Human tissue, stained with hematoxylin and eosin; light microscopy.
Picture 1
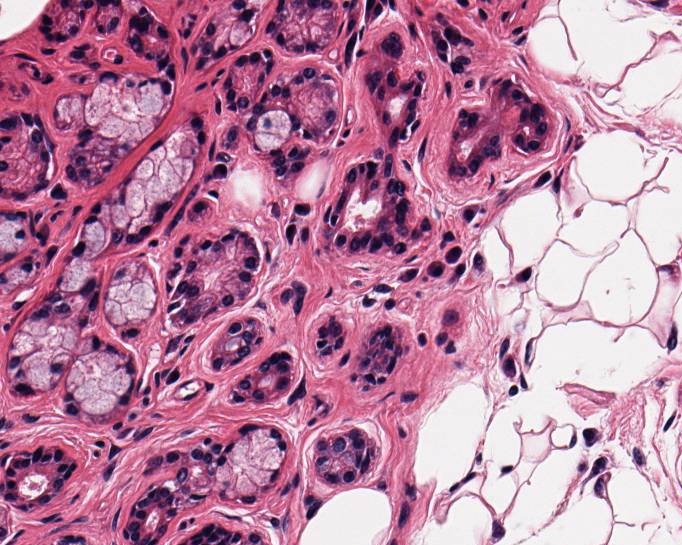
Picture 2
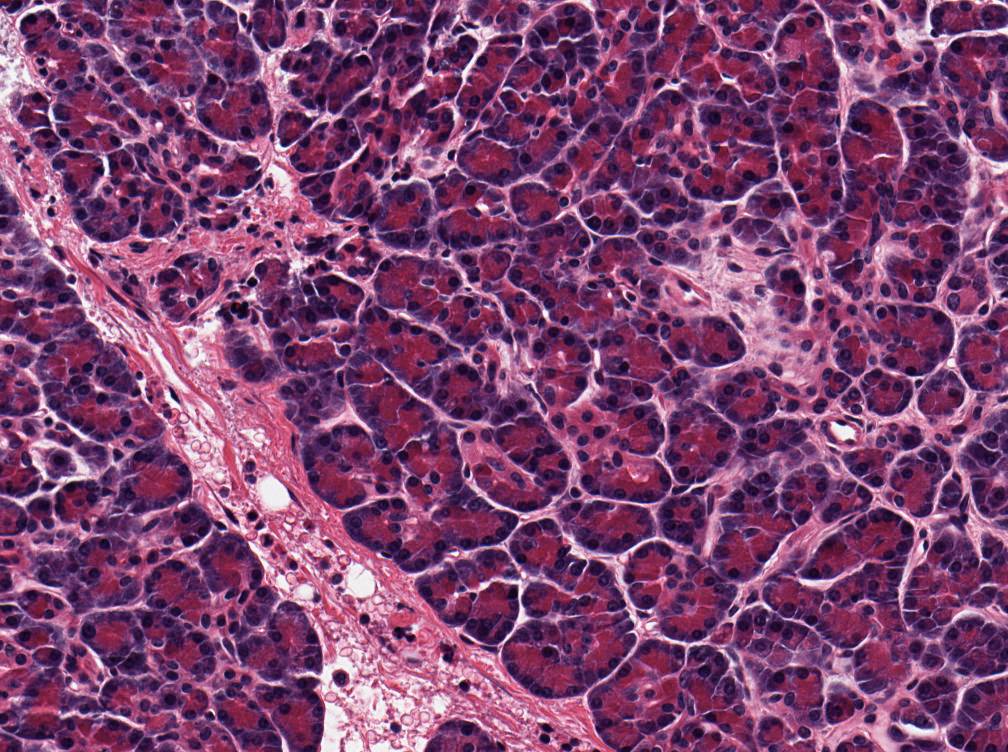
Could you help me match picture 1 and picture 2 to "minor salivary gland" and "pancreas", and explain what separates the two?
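Picture 1: minor salivary gland. Picture 2: pancreas. Picture 1: small glandular units at left and centre; fat on the right. Left-half units mostly pale, foamy, grey-white cytoplasm, with small dark nuclei pushed to the outer cell edge. Central units darker purple-pink, nuclei rounder and more crowded. Picture 2: closely packed rounded acini over most of the field. Acinar cytoplasm eosinophilic at the apex, toward the acinar centre, and purple basophilic at the base. Nuclei round, dark, at the basal end, near the outer edge of each acinus. Stroma between acini only thin strands outside the diagonal band.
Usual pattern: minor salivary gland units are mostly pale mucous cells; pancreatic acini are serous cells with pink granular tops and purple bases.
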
